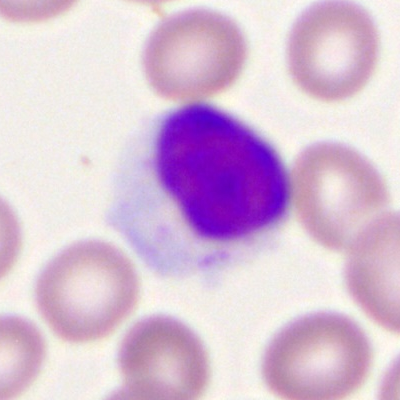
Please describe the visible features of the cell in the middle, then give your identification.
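The chromatin is dense and stains deep purple. Pale lavender-blue cytoplasm holds a few small reddish-purple granules in its lower part. Along the lower left side, the cell outline is irregular. The cell is a lymphocyte.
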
